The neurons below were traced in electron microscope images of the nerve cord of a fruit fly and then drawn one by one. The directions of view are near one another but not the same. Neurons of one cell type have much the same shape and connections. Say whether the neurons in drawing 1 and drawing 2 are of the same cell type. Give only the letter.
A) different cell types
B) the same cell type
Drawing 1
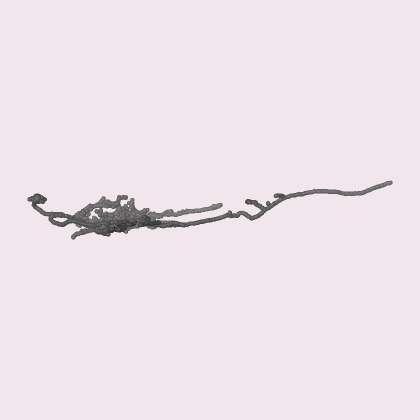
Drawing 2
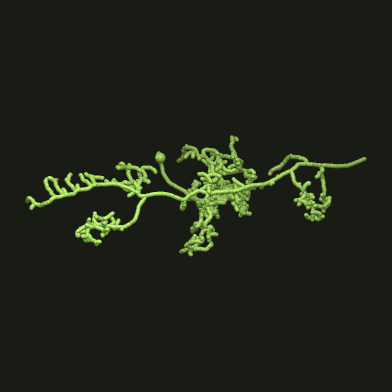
A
